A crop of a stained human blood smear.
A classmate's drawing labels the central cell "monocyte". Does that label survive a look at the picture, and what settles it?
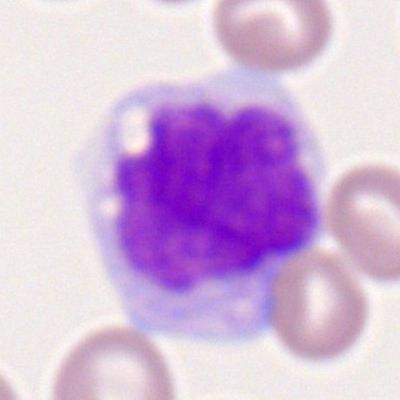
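First check, the nucleus: folded and lobulated, with indentations across its surface.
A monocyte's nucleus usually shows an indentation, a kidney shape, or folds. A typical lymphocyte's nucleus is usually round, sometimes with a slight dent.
Second check: a few small clear vacuoles at the left side of the cell, near the nucleus.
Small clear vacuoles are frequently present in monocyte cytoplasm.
Both checks favour monocyte, and the nucleus also counts against lymphocyte, so the name monocyte fits. Remaining items: an irregular, somewhat angular outline, pale blue-grey cytoplasm, no coarse distinct granules, and red cells lying against the right side.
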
